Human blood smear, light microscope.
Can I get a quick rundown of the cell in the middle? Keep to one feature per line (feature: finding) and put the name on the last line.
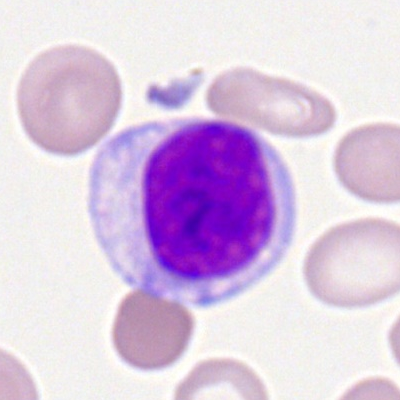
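Nucleus: off-centre, toward the right side of the cell
Chromatin: deep purple all through the nucleus
Cytoplasm: widest band on the left side, as I see it
Colour: cytoplasm pale blue
Name: lymphocyte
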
